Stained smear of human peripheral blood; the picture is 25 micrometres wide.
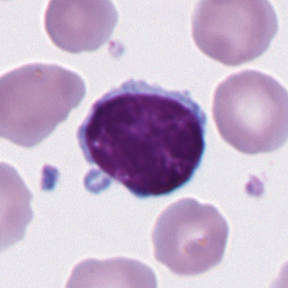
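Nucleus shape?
Round to slightly oval, no lobes or deep indentation; about 10 by 9 micrometres, about 80% of cell area.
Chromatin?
Dense, dark purple, crossed by a few paler streaks.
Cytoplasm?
Narrow pale blue rim, widest along top, thinnest along bottom. Cell about 1.75 times as wide as an intact red cell.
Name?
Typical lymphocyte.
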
